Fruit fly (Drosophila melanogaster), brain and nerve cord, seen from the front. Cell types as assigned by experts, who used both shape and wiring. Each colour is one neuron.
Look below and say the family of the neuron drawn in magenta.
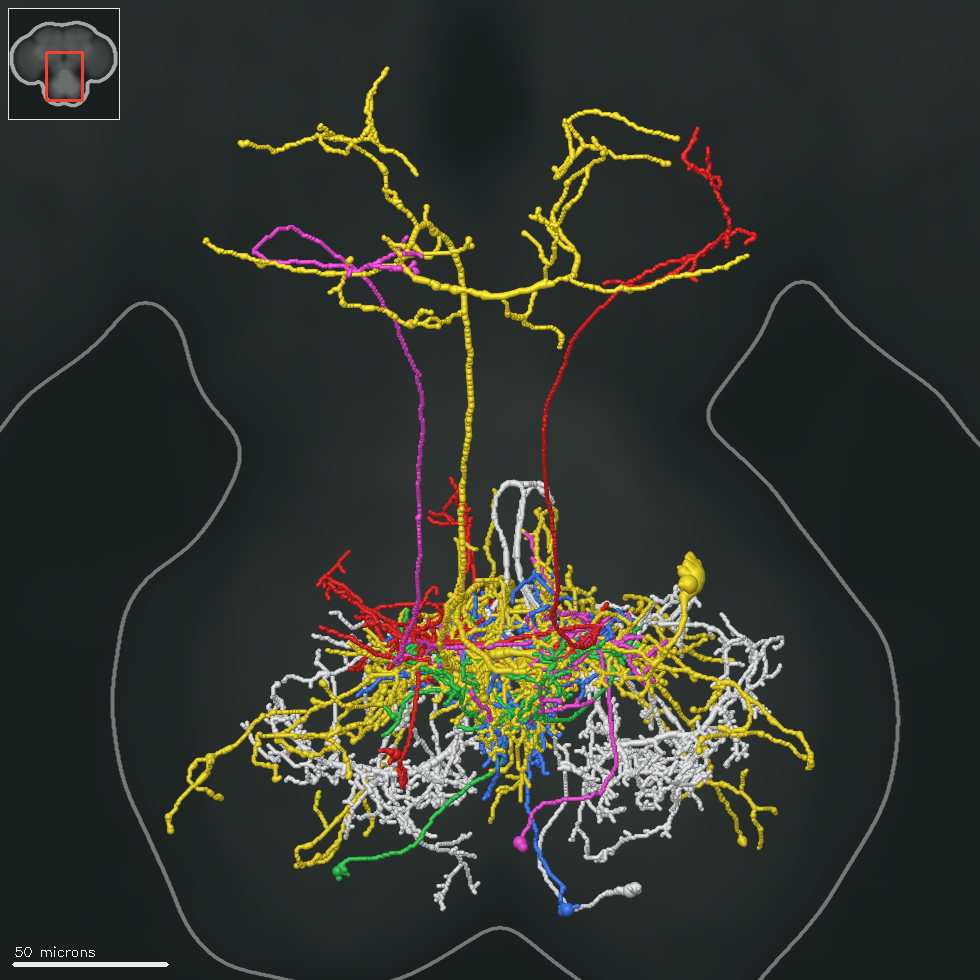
hemilineage 07B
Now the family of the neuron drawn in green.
hemilineage 05B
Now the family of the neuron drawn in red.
hemilineage 07B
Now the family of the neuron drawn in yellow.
hemilineage 18B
